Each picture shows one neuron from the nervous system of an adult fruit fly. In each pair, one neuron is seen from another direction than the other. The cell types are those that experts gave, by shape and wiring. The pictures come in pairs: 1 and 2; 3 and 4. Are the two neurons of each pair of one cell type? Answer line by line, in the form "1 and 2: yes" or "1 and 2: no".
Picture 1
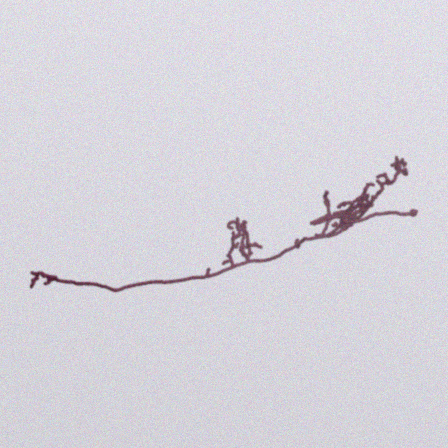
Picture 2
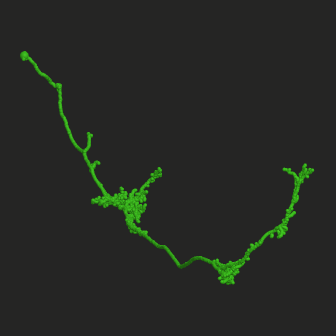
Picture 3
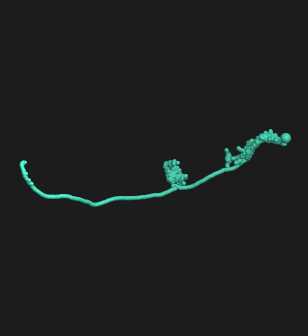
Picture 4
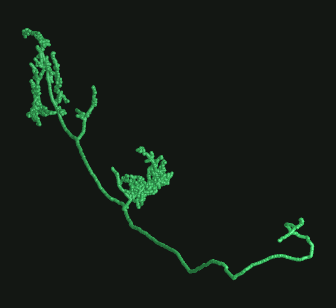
1 and 2: no
3 and 4: yes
